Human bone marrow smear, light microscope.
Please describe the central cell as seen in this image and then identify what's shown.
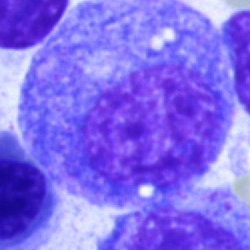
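First, the outline: roughly round. Second, the nucleus: off-centre, toward the lower right of the cell. Third, the chromatin: finely granular rather than coarsely clumped. Fourth, the cytoplasm: fine purple-red granules scattered through it. Last, the name: promyelocyte.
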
